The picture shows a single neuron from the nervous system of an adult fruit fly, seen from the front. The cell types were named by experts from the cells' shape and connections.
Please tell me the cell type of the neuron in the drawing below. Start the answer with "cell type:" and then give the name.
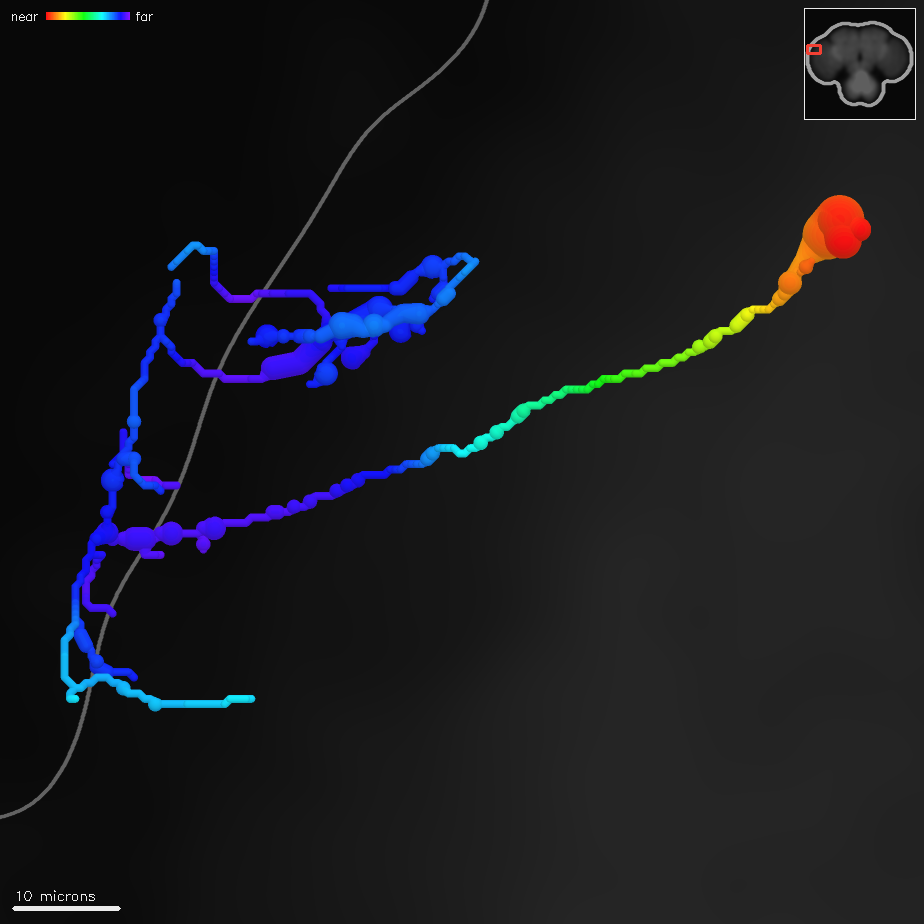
cell type: Lai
